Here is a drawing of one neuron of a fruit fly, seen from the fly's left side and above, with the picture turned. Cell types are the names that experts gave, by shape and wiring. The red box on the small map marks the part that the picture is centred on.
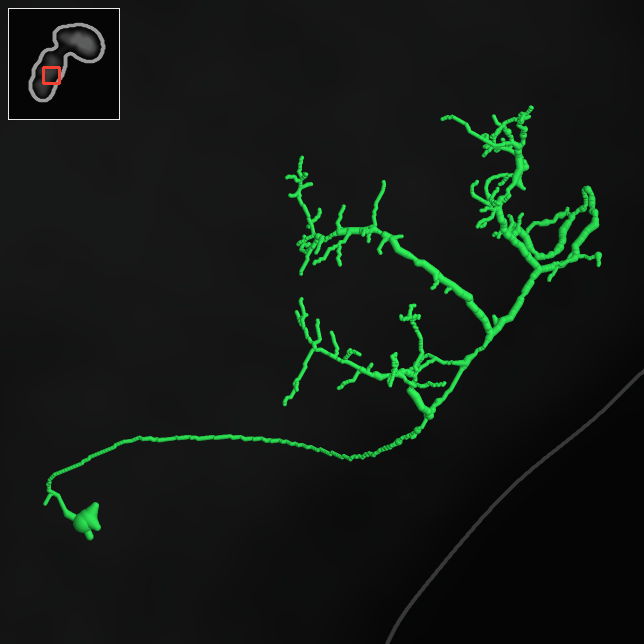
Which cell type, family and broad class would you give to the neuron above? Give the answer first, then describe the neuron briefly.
It is of cell type IN03B072. The family is hemilineage 03B. Its broad class is nerve-cord intrinsic neuron. The cell body can be seen at the lower left of the picture. The picture shows dozens of branch ends.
